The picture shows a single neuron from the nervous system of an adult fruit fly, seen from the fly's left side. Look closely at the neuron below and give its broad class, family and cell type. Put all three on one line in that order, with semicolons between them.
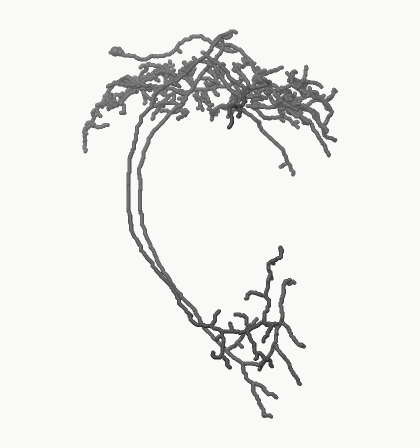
central-brain intrinsic neuron; hemilineage SMPad1; SMP092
